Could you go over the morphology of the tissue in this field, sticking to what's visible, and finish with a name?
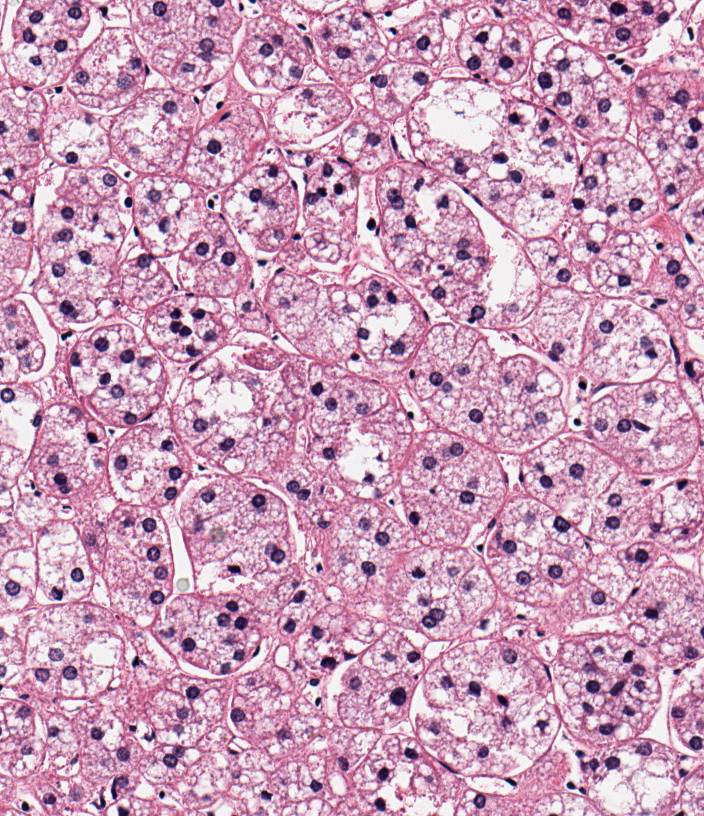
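Throughout, the cells sit in rounded nests separated by thin septa. Their abundant pale cytoplasm is filled with many small clear vacuoles, giving a foamy look. The nuclei: small, round, dark, mostly one per cell, fairly uniform from nest to nest. This is adrenal gland.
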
